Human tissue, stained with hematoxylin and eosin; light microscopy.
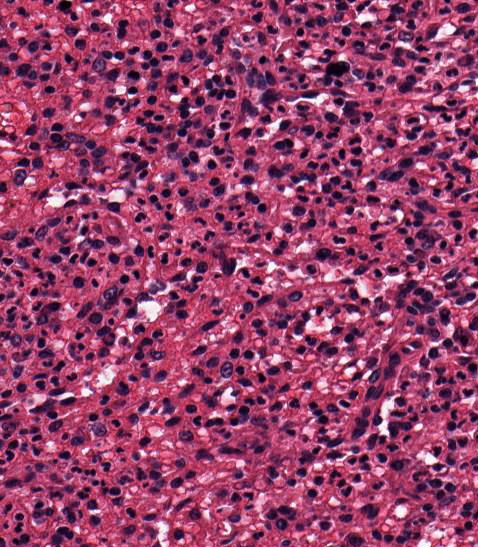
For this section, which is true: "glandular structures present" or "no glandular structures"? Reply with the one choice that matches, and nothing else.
No glandular structures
